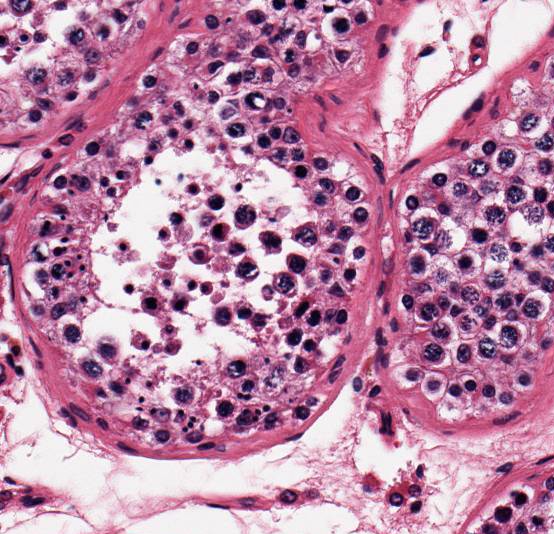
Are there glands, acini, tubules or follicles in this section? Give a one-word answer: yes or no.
Yes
